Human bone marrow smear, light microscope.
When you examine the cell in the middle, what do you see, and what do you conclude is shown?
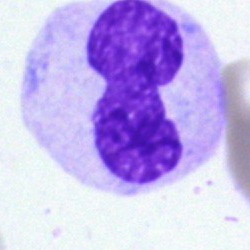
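Two nuclear lobes are stacked one above the other. The chromatin is dark purple and coarsely clumped, and no nucleoli can be seen in the nucleus. No coarse granules appear in the cytoplasm. This cell is a band neutrophil.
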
